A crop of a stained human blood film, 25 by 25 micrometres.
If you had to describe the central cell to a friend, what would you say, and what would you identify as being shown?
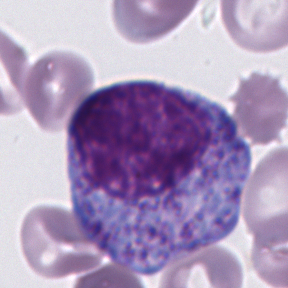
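Start at the top, where a single unlobed nucleus occupies the upper part of the cell. Below it the pale blue cytoplasm is plentiful, making a broad zone, and dark purple granules are scattered all through it. This one is a myelocyte.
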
